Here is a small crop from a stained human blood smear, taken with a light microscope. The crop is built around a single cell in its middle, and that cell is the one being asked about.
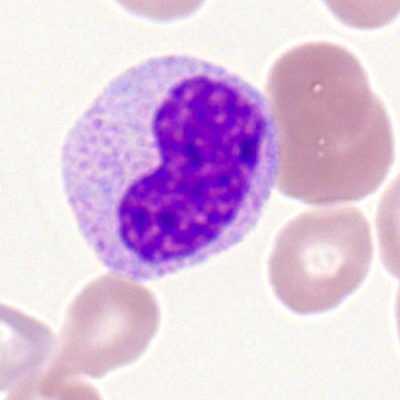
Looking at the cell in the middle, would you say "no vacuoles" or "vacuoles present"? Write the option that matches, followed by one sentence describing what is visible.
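No vacuoles. The cytoplasm contains no vacuoles.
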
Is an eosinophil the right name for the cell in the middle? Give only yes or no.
no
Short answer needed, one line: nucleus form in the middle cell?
In this cell the nucleus is a solitary compact mass, round, oval or kidney-shaped.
